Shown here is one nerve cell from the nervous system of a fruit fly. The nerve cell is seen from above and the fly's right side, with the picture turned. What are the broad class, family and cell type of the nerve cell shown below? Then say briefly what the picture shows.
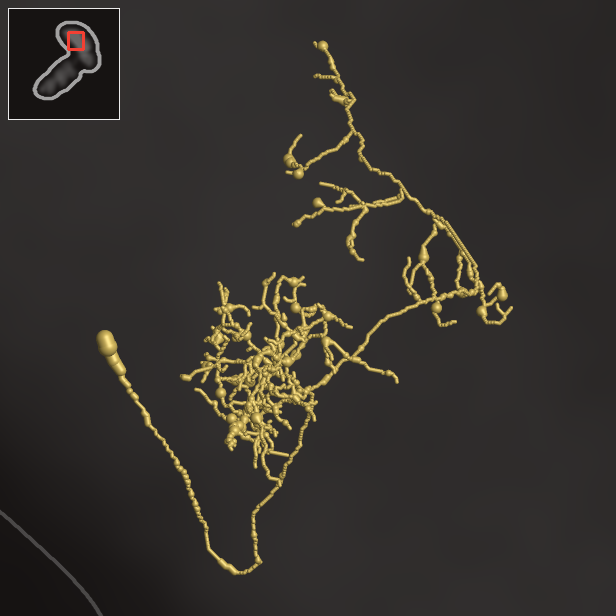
Its broad class is central-brain intrinsic neuron. The family is hemilineage SIPp1. It is of cell type FB8F_b. It lies in the brain. Its cell body lies on the left of the picture. The picture shows dozens of branch ends.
